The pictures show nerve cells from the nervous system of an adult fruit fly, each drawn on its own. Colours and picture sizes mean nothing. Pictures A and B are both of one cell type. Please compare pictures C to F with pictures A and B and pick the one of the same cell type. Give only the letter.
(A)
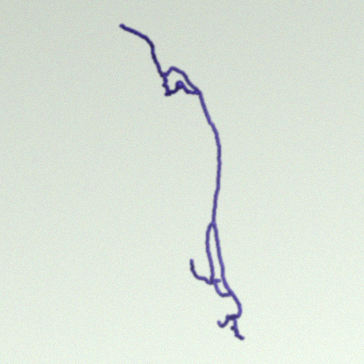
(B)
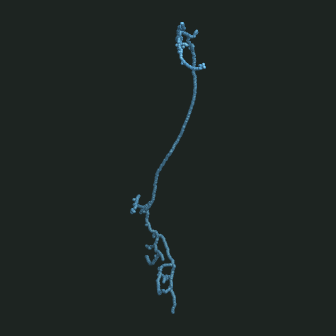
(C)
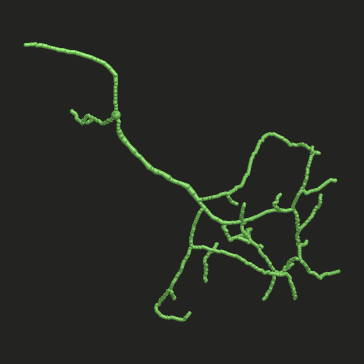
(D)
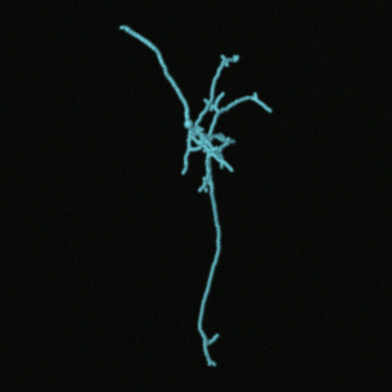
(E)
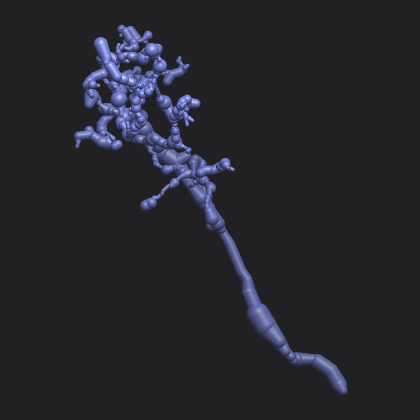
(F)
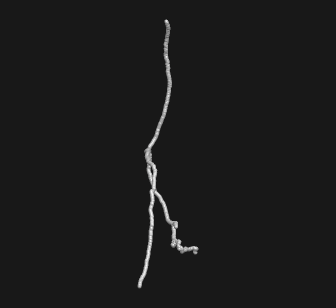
F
